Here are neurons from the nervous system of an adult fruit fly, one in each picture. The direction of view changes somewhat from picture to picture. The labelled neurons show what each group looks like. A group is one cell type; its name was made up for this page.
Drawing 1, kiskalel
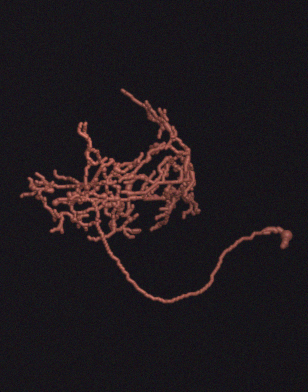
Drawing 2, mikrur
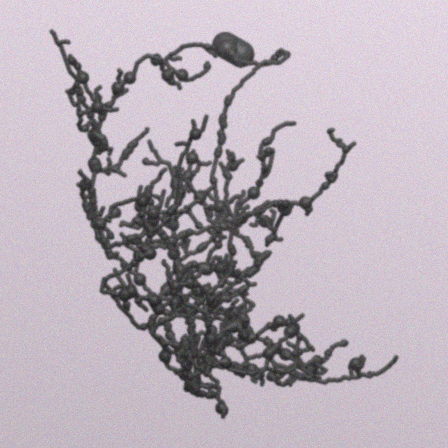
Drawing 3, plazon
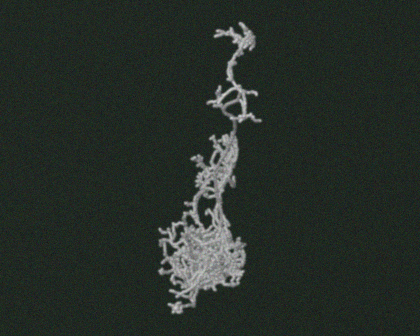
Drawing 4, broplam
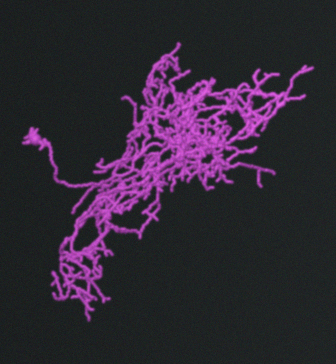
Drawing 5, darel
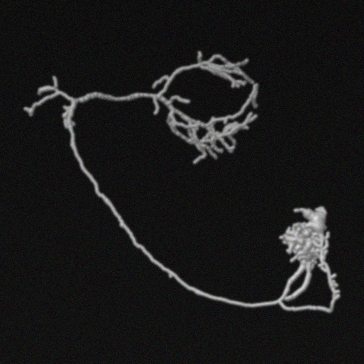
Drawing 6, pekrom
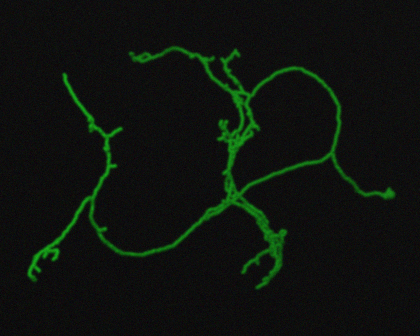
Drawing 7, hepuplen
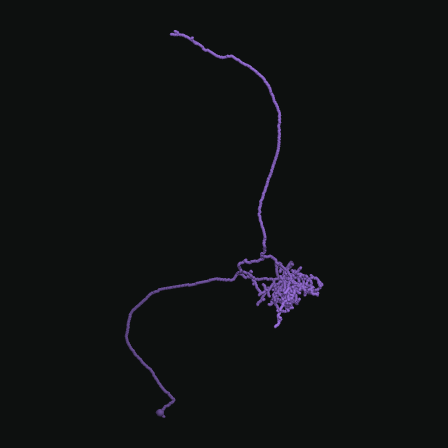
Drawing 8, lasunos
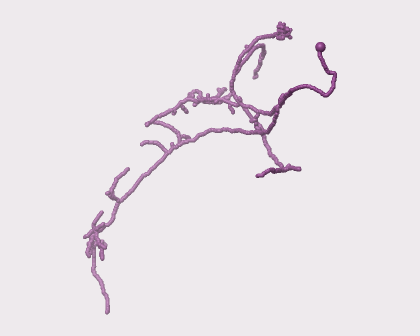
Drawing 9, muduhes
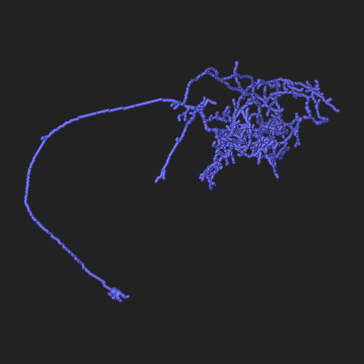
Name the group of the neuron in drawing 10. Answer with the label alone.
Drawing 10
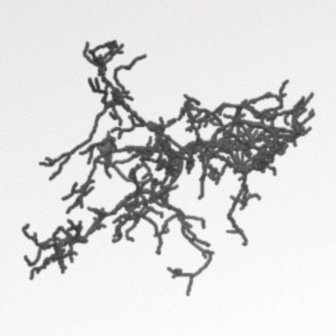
broplam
